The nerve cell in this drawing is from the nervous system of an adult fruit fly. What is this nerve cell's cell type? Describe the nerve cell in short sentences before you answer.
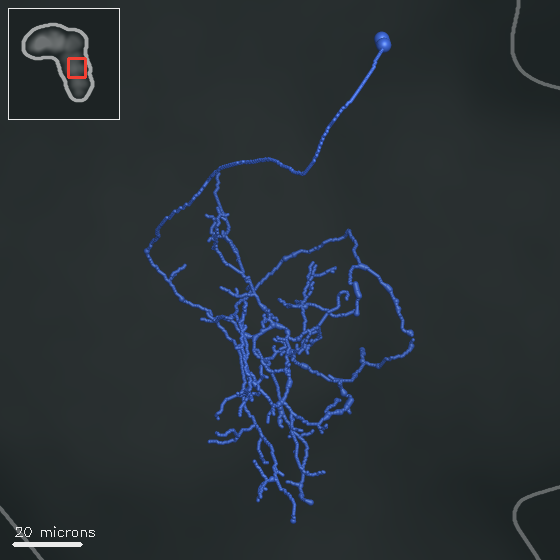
By the scale bar it is about 140 microns tall in this view. The picture shows dozens of branch ends. It is a nerve-cord intrinsic neuron. It is of cell type IN02A043.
